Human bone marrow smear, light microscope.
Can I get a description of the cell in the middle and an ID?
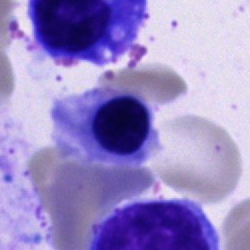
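See how the nucleus sits off-centre, over toward the right side of the cell? There's no nucleolus to be seen in it. The cytoplasm is a pale lavender-blue, and the outline is irregular, with ragged edges. That one's an erythroblast.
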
